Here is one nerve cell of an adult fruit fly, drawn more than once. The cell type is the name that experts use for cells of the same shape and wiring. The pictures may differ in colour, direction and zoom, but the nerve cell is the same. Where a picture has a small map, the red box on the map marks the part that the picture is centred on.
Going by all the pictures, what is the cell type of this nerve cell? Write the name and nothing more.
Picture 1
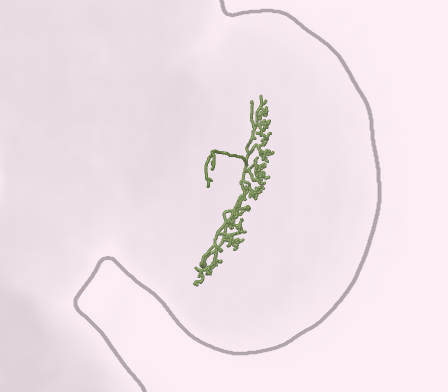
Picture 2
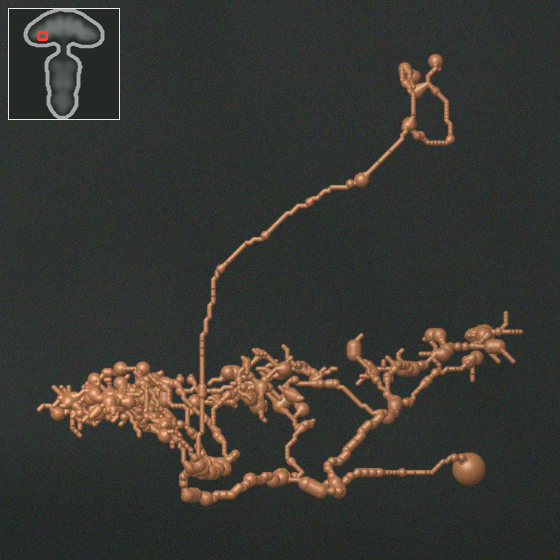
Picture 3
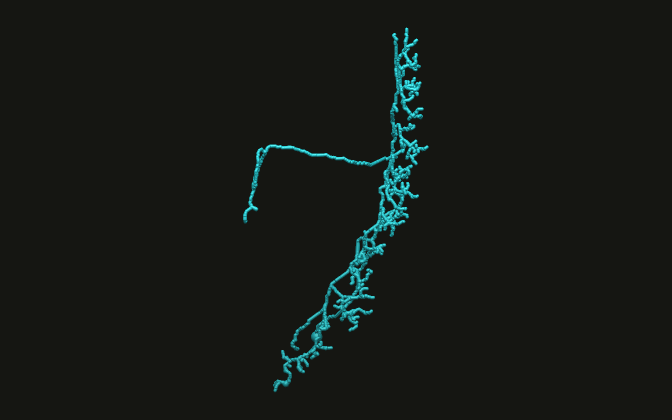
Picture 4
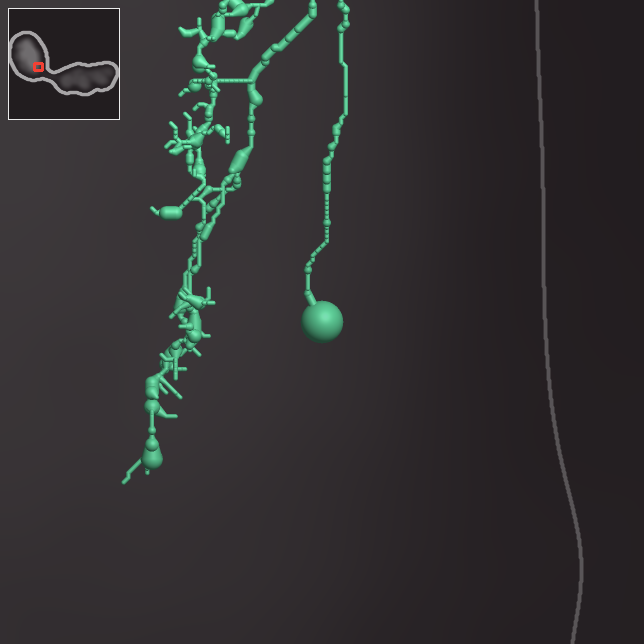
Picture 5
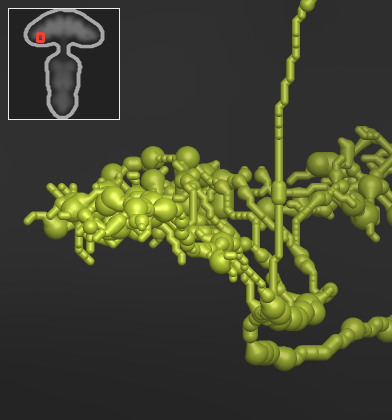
Tlp14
